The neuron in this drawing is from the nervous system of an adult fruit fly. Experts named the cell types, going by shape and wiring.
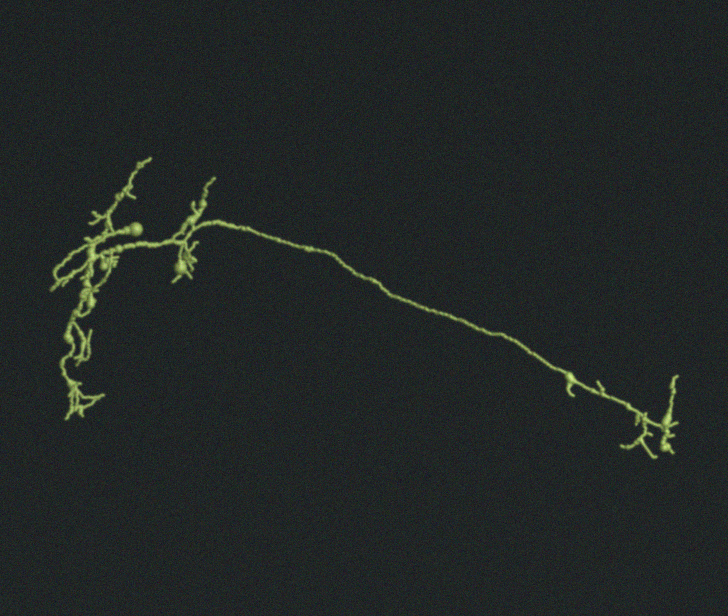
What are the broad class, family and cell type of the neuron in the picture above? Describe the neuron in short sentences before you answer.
The picture shows dozens of branch ends. As drawn here it is wider than it is tall. It is an optic-lobe intrinsic neuron. The family is Tm. It is of cell type Tm16.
